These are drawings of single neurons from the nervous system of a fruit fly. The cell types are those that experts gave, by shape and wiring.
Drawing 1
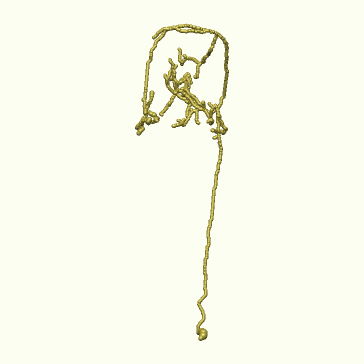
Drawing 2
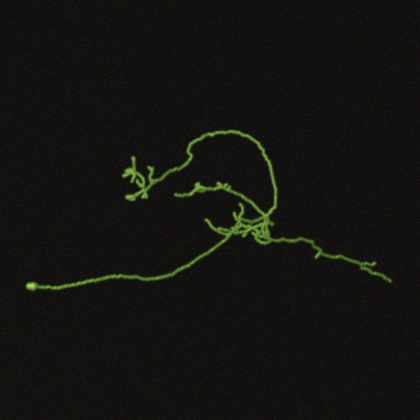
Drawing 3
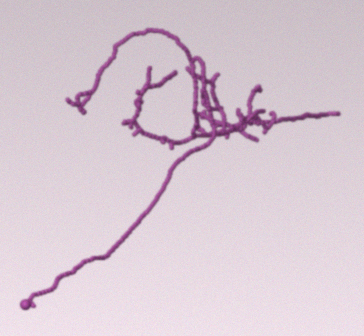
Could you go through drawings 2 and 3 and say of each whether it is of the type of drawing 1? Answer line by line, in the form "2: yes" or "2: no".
2: yes
3: no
